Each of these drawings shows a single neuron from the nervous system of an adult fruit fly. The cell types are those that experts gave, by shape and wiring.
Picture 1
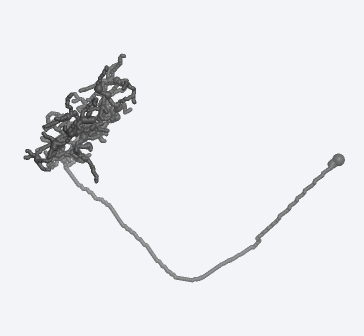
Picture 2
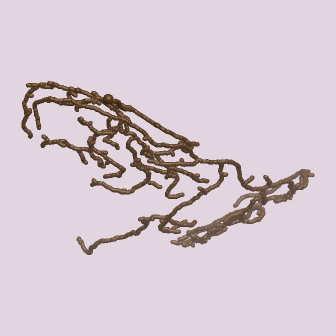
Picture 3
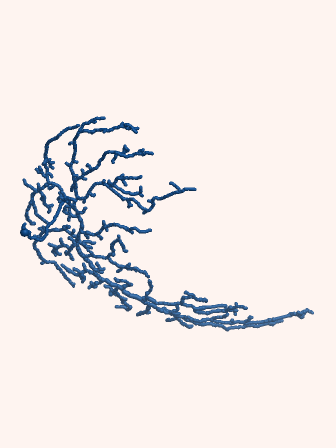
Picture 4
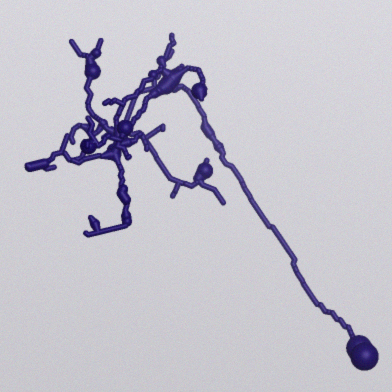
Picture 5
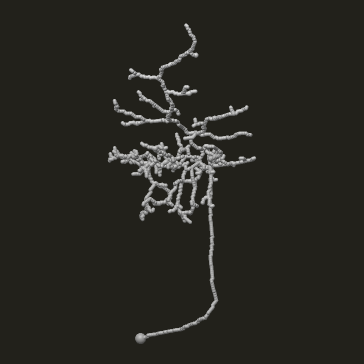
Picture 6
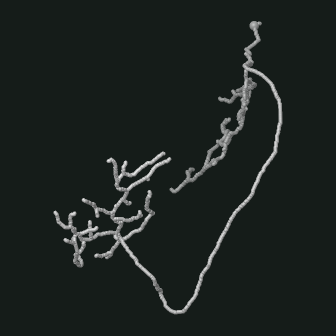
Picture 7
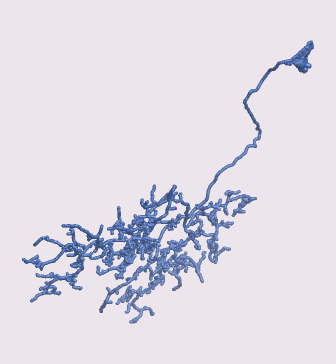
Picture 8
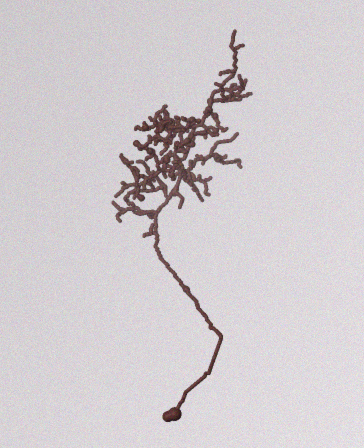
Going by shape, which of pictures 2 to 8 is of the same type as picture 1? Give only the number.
8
